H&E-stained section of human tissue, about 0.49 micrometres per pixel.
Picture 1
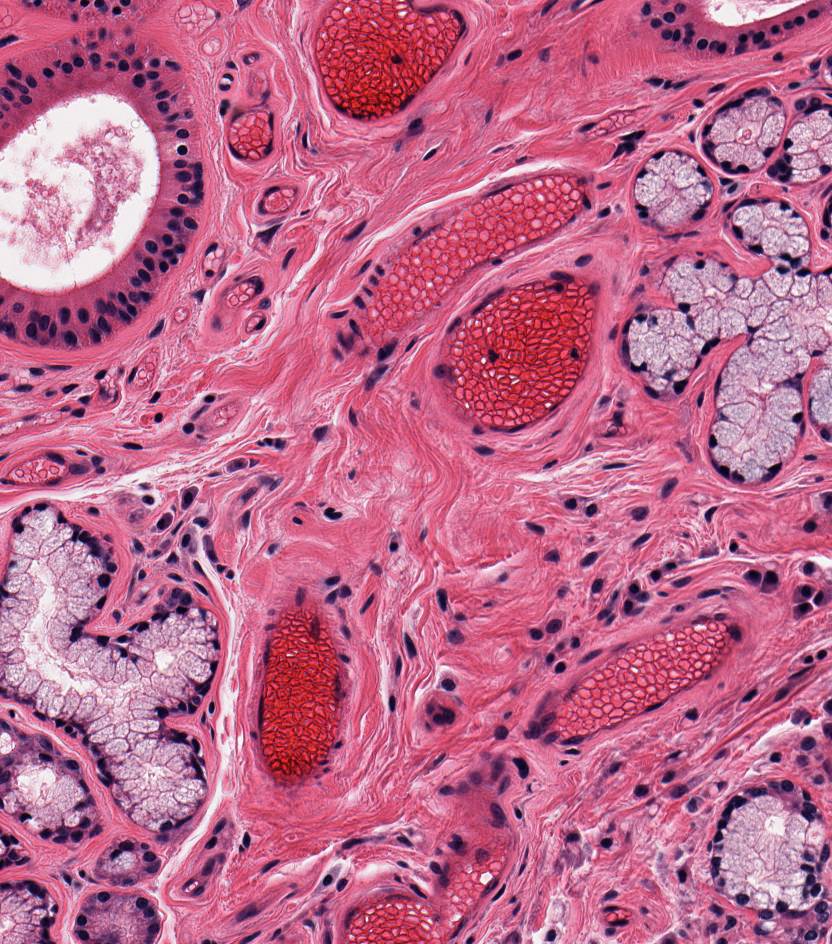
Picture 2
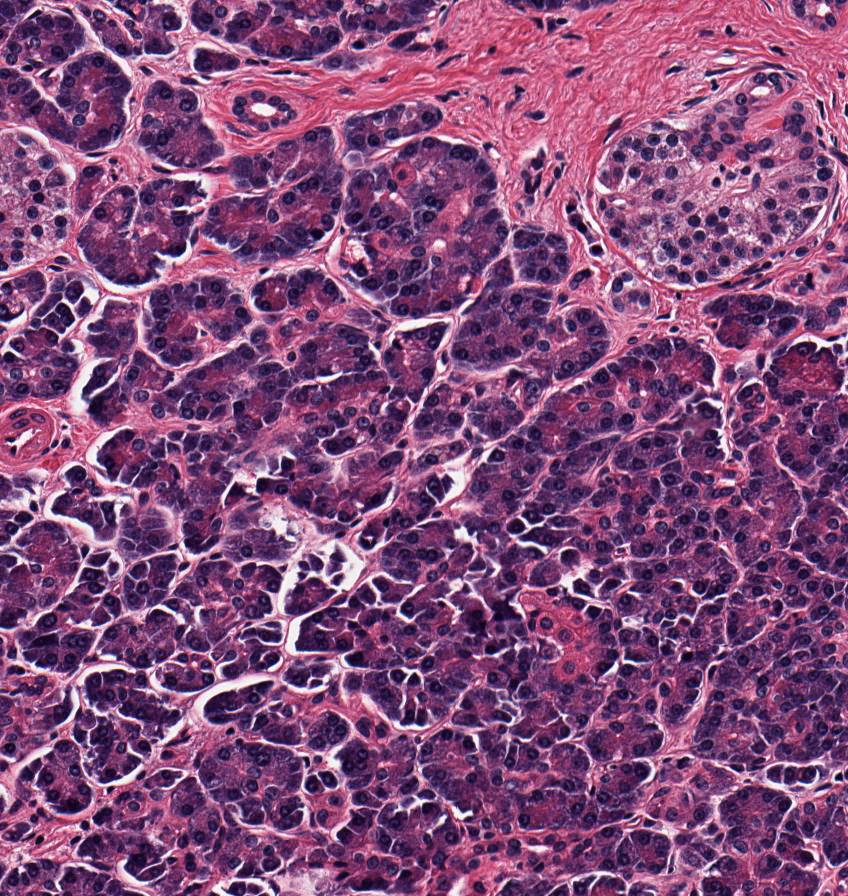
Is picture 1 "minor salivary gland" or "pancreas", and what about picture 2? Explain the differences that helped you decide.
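The minor salivary gland is picture 1, and the pancreas is picture 2. In the first, mucous acini cluster along the right edge and down at the lower left. They have pale, foamy, grey-violet cytoplasm and small dark nuclei squashed flat against the cell bases. Dense pink collagenous stroma with scattered spindle-shaped nuclei fills in between the glands.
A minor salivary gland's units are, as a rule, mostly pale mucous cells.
In the pancreas, small rounded acini of pyramidal cells, grouped around tiny central lumens, pack most of the field. Those cells are deep purple at the base and pinker and granular toward the top, with round nuclei sitting basally.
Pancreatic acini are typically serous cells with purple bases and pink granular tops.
There's also a band of pink fibrous connective tissue along the top of the field, widest at the upper right.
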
